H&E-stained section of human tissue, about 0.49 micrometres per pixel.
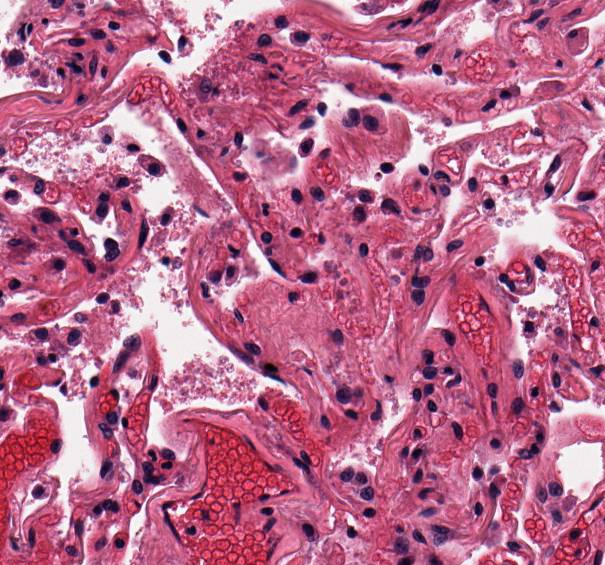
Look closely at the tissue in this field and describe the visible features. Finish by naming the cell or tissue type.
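First, the layout: a meshwork of branching pink tissue walls separates irregular pale spaces. Next, nuclei: dark-staining oval to elongated ones lie scattered along the walls. Then blood: the largest mass of packed red blood cells sits at the lower left and bottom centre. Last, absences: no glands or fat cells anywhere. The tissue is lung.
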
